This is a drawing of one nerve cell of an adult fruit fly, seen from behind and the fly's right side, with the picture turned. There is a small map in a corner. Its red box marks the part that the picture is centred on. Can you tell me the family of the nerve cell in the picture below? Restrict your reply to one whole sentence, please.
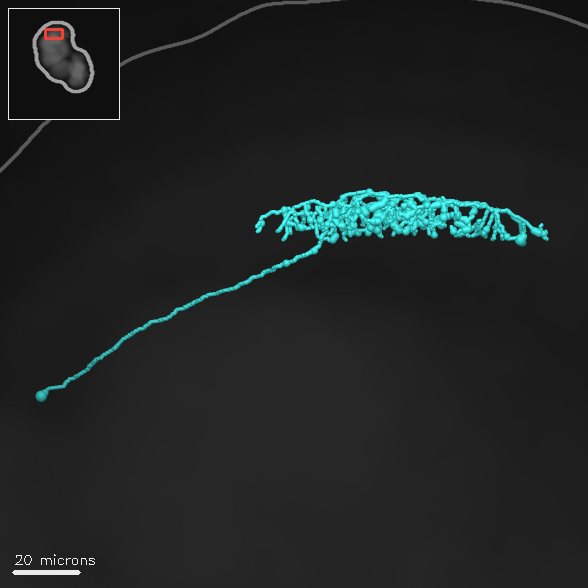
This nerve cell has been assigned the family Pm.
